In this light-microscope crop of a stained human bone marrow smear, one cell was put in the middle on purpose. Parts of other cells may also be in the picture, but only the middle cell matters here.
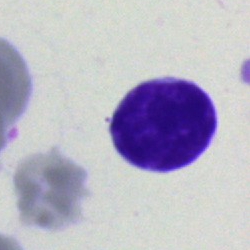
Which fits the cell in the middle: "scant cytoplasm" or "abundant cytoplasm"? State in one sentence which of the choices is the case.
Most of this cell is taken up by its nucleus.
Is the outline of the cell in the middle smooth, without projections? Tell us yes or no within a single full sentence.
Yes, the cell's outline is smooth, without projections.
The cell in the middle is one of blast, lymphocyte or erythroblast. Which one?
lymphocyte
